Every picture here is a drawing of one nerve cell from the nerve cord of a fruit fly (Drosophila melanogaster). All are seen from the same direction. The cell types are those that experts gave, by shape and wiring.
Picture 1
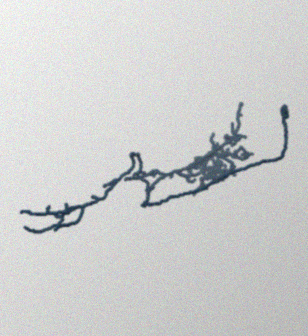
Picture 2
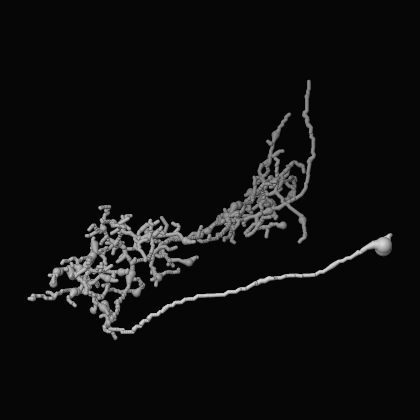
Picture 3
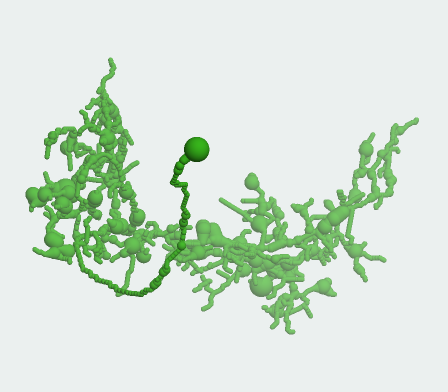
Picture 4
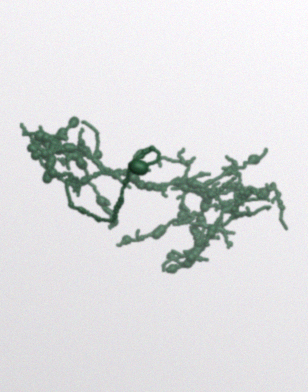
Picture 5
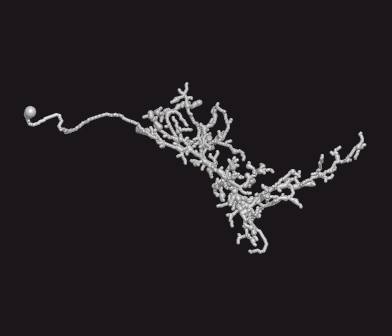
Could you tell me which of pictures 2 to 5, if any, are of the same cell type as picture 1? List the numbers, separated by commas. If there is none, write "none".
2, 3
